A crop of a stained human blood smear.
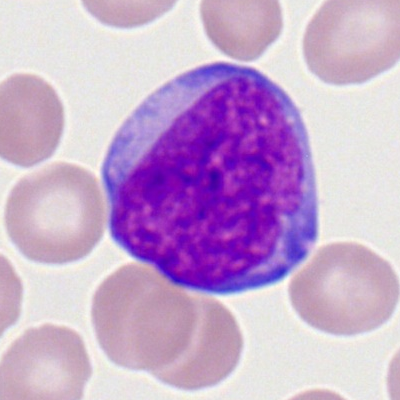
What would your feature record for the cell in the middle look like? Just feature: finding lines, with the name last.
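Outline: smooth and rounded
Surface projections: none
Cytoplasm: widest as a crescent along the upper-left side
Granules: none visible
Name: myeloblast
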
